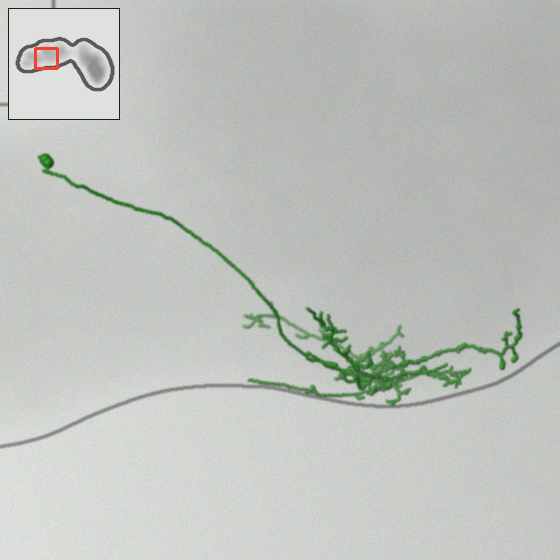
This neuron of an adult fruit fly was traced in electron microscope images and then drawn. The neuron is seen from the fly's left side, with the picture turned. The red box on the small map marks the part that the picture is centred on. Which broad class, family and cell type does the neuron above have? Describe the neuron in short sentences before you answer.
Its cell body lies at the upper left of the picture. The picture shows dozens of branch ends. It is a nerve-cord intrinsic neuron. The family is hemilineage 03B. The cell type is IN03B058.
